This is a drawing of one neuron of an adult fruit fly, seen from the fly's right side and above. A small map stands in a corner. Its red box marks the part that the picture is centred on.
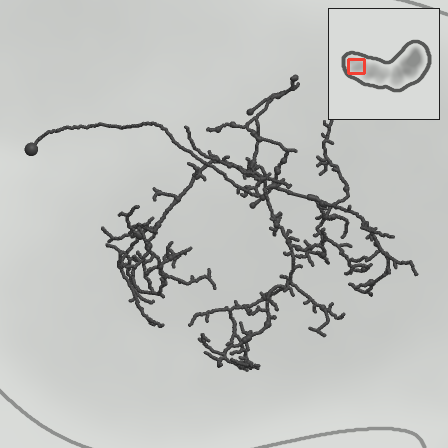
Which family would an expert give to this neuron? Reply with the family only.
hemilineage 20A.22A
